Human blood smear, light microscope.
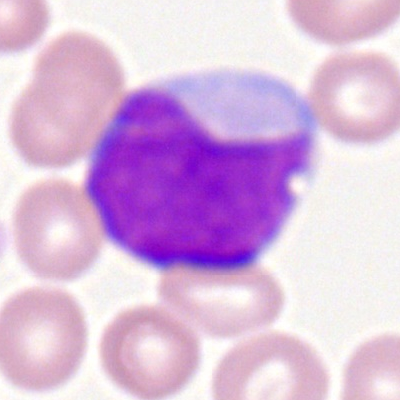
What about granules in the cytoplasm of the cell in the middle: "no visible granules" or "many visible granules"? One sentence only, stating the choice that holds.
The cytoplasm of the cell shows no visible granules.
